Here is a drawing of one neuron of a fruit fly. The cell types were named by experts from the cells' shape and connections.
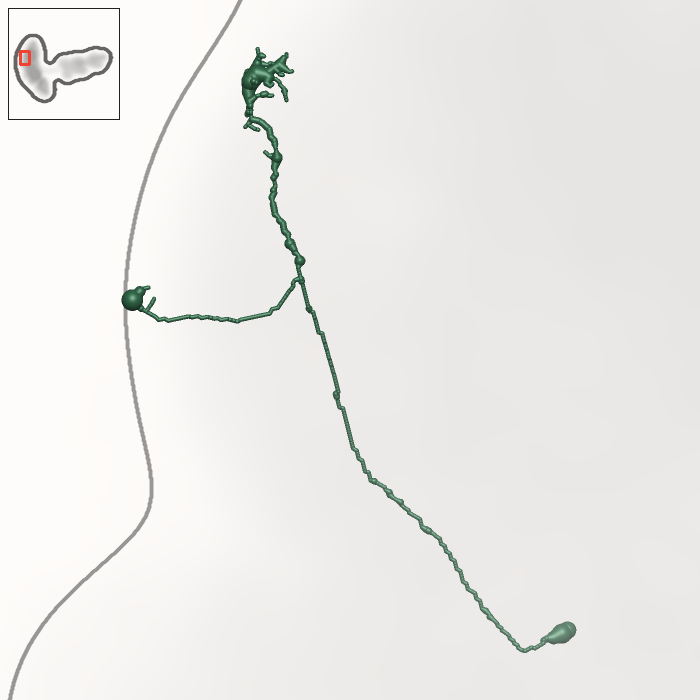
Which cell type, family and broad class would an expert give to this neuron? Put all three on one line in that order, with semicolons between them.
TuBu09; hemilineage AOTUv3_dorsal; central-brain intrinsic neuron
